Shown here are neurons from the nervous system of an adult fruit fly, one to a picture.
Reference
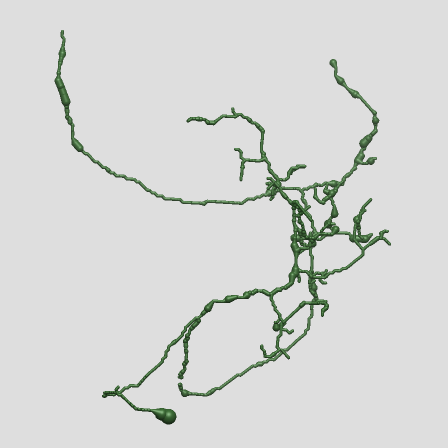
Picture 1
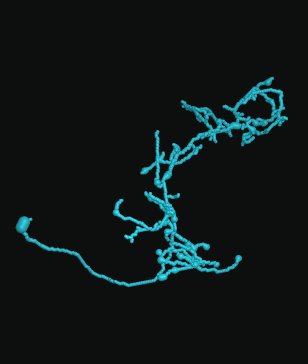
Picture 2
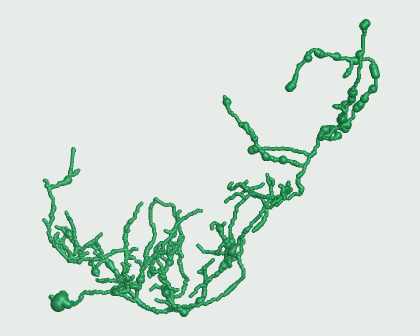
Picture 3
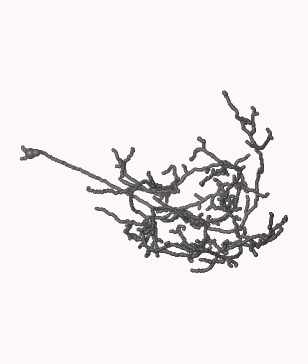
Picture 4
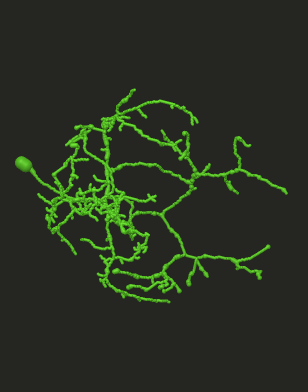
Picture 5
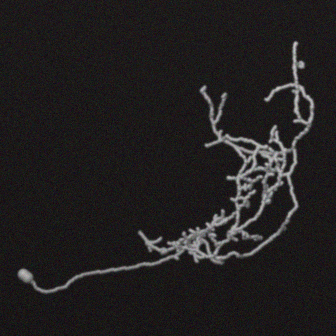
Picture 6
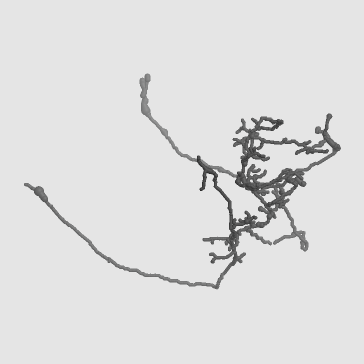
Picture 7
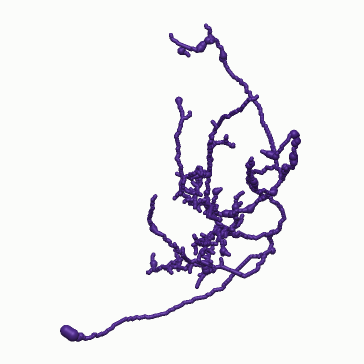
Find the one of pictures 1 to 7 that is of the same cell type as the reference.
Picture 6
